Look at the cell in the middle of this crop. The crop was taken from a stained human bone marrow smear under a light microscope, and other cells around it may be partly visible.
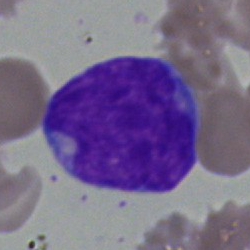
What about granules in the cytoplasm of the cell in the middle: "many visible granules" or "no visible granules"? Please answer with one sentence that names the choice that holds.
It is a cytoplasm without any visible granules that this cell has.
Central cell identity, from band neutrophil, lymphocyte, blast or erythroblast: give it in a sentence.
The cell at the middle of the frame should be recorded as a blast.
